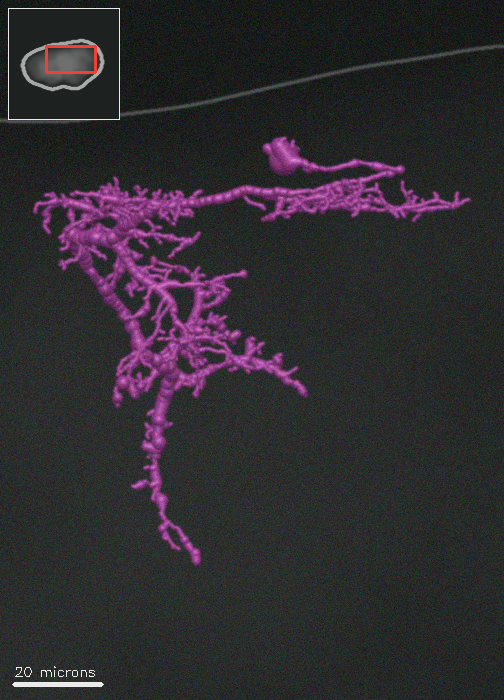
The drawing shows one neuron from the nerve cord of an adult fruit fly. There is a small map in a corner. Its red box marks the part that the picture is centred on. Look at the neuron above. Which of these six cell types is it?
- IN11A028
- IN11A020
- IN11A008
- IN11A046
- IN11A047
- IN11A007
IN11A046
